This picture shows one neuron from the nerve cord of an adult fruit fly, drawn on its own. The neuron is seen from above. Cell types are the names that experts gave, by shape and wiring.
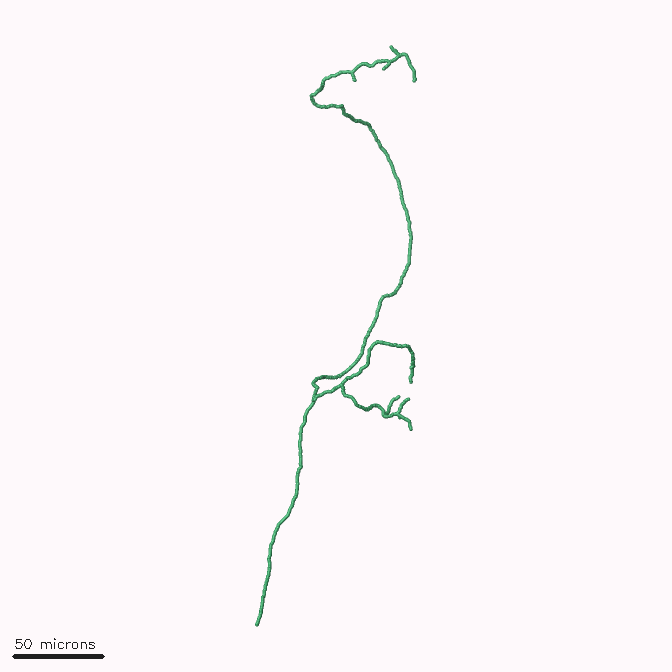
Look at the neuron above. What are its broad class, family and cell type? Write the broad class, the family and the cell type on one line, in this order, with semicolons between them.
sensory neuron entering the nerve cord; class mechanosensory proprioceptive; SNpp21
